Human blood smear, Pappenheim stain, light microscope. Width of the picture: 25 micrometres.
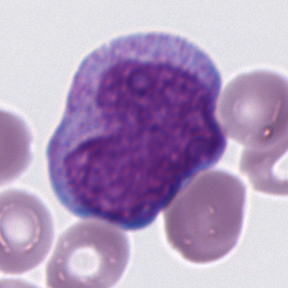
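Atypical promyelocyte at the centre of a stained peripheral blood smear. First, the outline is rounded but irregular, its edge smooth and free of sharp projections. Next, the chromatin is fine and lacy, without coarse dark clumps. Finally, the cytoplasm holds fine, dust-like purplish granules and no vacuoles.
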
